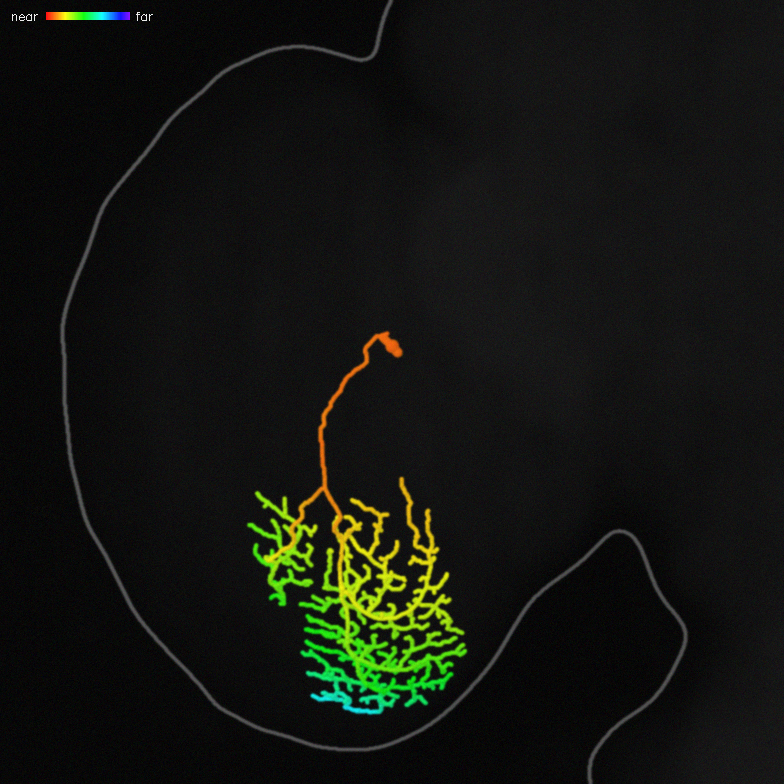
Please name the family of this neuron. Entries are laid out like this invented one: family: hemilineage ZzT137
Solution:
family: Dm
